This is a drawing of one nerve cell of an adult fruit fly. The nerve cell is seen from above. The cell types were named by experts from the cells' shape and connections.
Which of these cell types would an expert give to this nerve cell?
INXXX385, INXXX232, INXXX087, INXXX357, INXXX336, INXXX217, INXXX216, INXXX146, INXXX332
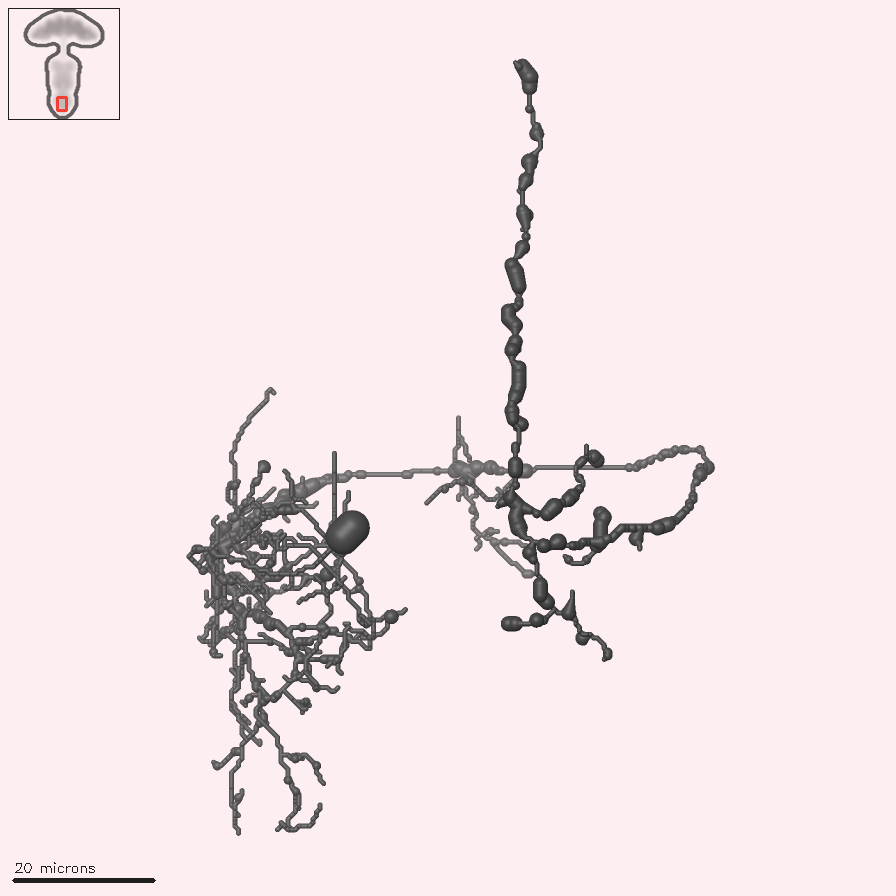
INXXX332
